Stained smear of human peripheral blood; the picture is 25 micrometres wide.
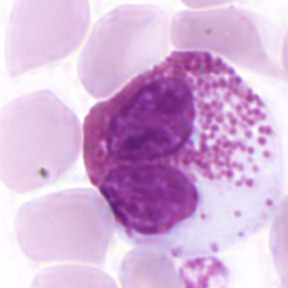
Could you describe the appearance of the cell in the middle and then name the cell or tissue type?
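Look at the nucleus: two lobes, one above the other, lying against the left side of the cell. Many round granules of fairly even size fill the cytoplasm; at the lower right they thin out and pale cytoplasm shows between them. This is an eosinophil.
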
